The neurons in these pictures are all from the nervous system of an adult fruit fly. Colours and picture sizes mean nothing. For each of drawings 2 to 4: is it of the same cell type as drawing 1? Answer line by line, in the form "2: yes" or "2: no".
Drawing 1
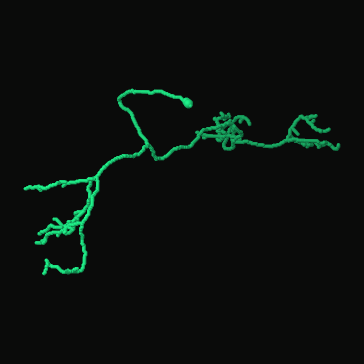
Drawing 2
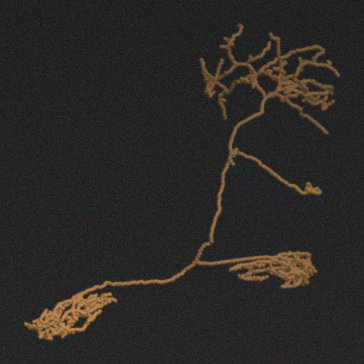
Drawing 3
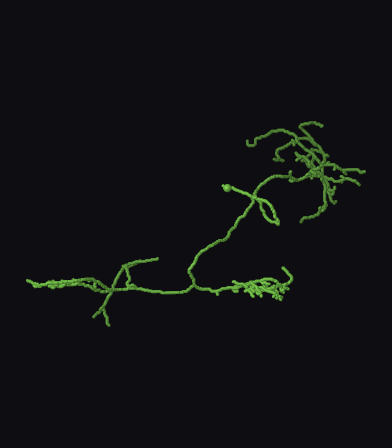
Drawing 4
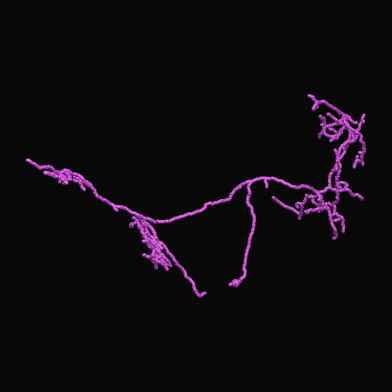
2: no
3: no
4: yes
